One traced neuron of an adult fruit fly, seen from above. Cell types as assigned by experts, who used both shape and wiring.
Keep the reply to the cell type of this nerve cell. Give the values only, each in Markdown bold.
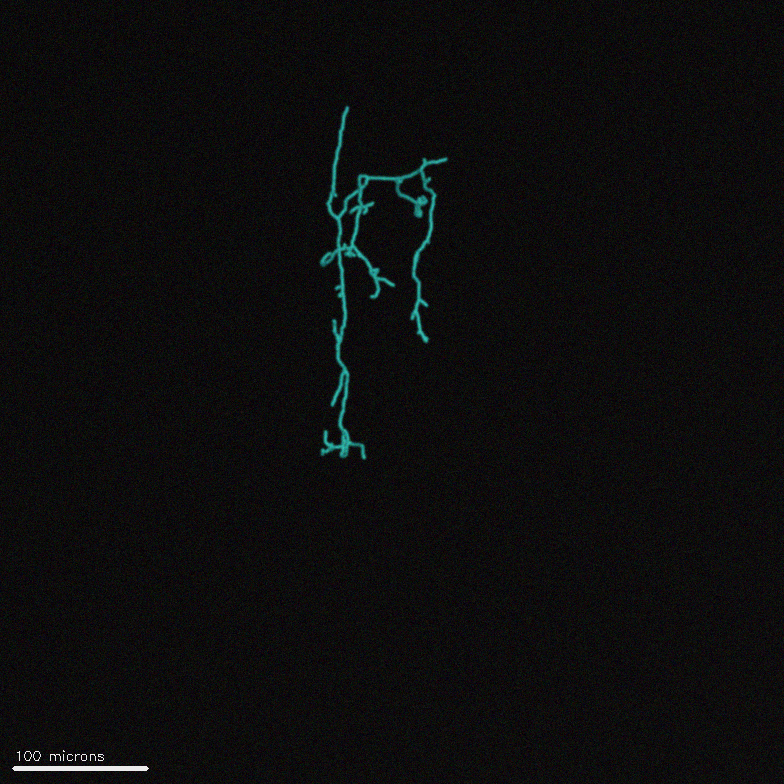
**IN06B081**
